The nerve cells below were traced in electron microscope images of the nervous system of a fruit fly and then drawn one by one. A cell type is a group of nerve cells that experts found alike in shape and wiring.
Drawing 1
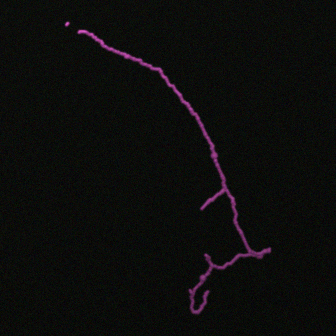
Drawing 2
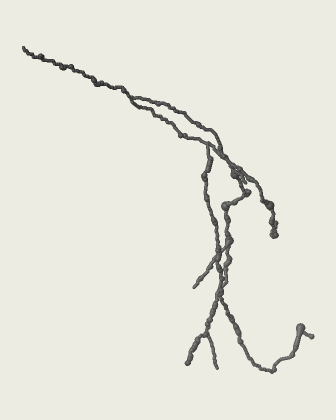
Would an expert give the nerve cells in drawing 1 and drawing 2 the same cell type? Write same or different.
same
